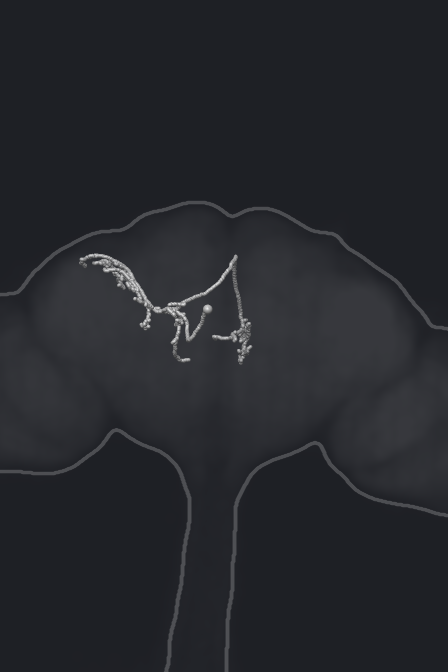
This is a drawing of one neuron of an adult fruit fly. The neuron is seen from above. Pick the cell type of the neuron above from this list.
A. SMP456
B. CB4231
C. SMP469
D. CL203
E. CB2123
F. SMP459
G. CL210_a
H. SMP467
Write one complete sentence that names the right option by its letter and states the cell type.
The neuron's cell type is CB4231, which is option B.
